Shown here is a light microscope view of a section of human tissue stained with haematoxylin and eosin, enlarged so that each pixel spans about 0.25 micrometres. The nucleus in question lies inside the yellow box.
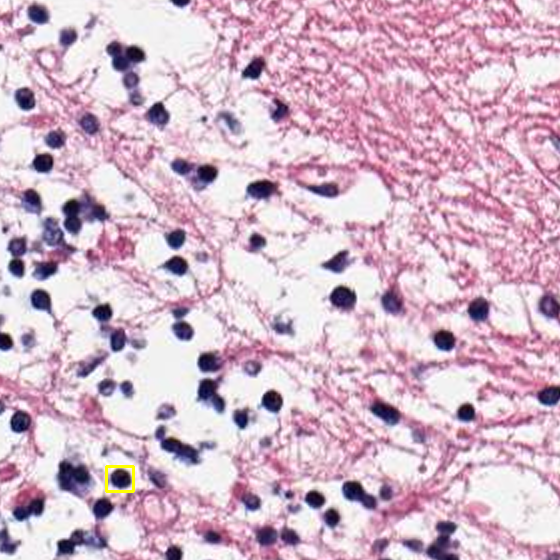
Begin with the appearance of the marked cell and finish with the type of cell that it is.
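The nucleus is round and evenly, densely dark, with no internal detail distinguishable. It is about the same size as the other small round dark nuclei scattered near it. No rim of cytoplasm can be made out; the nucleus sits directly against pale, clear background. It lies in a loose scatter of similar dark round nuclei, with pink fibrillar strands running close by. This is a cerebellar granule cell.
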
